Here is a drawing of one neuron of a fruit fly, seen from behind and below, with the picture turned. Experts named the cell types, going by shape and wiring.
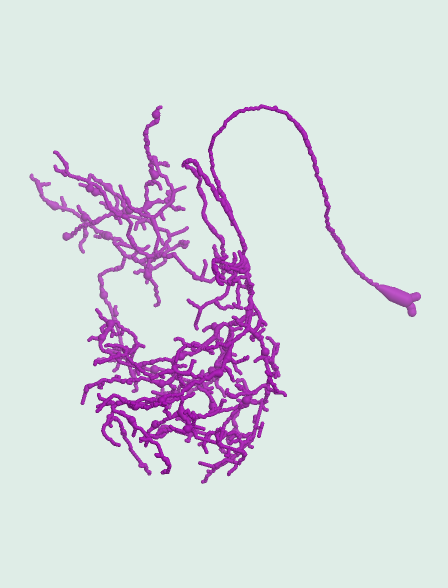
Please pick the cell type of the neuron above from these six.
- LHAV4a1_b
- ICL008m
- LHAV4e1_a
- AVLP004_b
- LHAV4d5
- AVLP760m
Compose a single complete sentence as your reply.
In the scheme of cell types, this neuron is LHAV4e1_a.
